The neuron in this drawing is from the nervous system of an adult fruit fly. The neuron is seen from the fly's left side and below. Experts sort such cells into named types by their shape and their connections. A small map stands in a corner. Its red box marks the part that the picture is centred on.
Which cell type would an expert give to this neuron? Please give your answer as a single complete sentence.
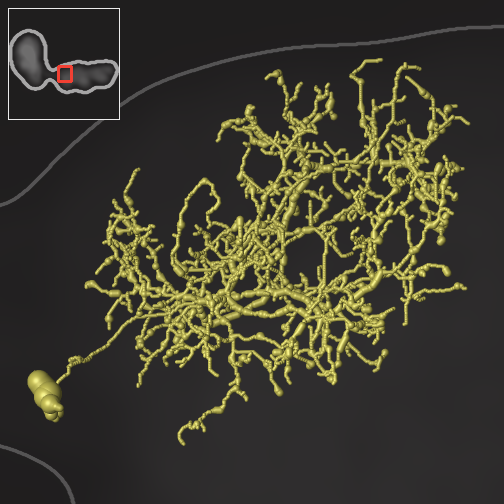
This particular neuron has the cell type IN16B029.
